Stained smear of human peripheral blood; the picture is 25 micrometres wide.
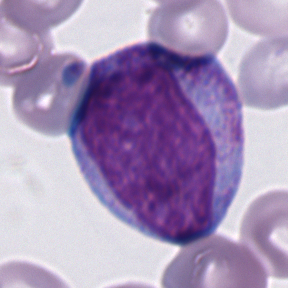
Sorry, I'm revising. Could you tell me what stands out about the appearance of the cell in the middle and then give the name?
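Let me look: a smooth, unbroken outline, with no blebs or hair-like projections. The nucleus sits off-centre, pushed to the left. Its chromatin is finely stippled and evenly spread, without coarse dark clumps. The cytoplasm forms a crescent, broadest on the right. The nucleus fills about 70% of the cell's area. This is a promyelocyte.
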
